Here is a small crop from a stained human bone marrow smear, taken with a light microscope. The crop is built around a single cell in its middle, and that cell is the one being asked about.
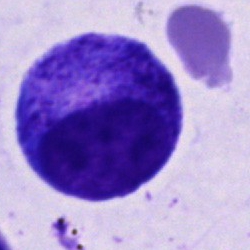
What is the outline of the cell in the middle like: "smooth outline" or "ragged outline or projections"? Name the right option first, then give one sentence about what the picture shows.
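Smooth outline. The cell is round with a smooth, unbroken outline.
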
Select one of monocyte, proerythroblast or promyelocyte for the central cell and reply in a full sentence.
The cell under consideration, at the middle of the crop, is a promyelocyte.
